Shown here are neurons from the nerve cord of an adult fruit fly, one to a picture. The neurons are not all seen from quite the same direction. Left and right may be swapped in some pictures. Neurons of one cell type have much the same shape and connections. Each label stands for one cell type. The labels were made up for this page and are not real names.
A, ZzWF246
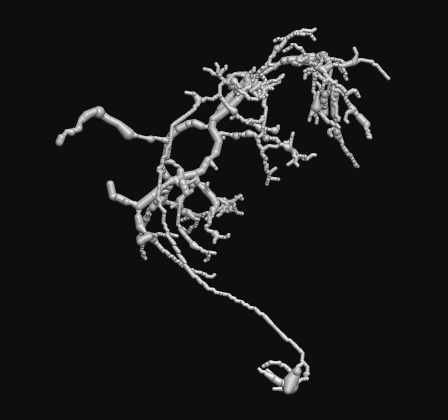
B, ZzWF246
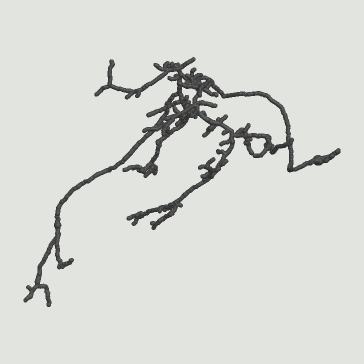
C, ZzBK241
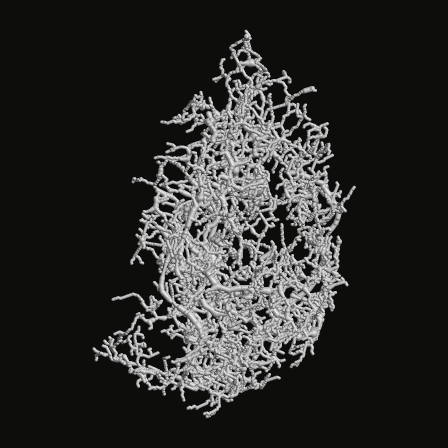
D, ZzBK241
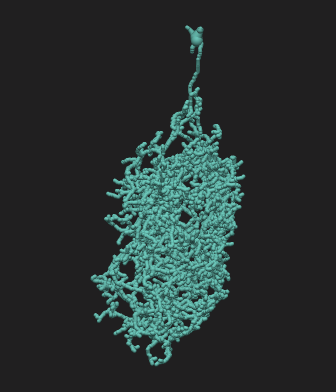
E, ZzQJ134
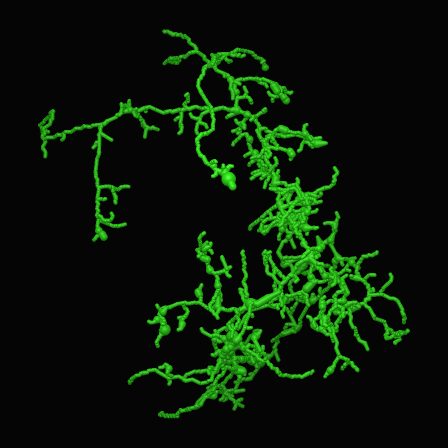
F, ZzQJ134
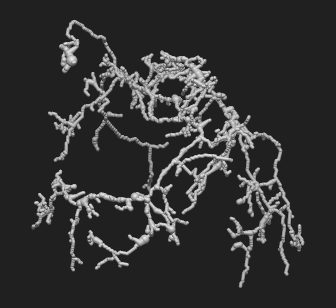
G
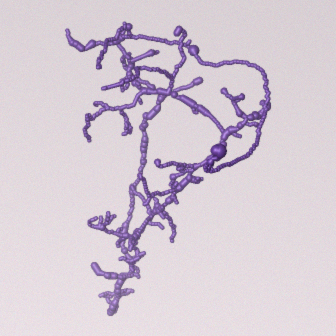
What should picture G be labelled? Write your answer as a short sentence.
It belongs to ZzWF246.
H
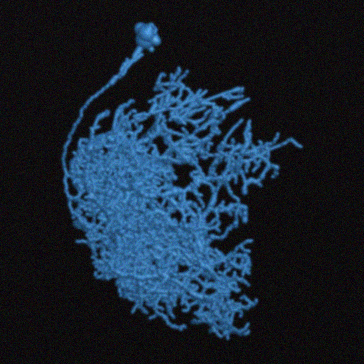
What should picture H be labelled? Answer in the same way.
It belongs to ZzBK241.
